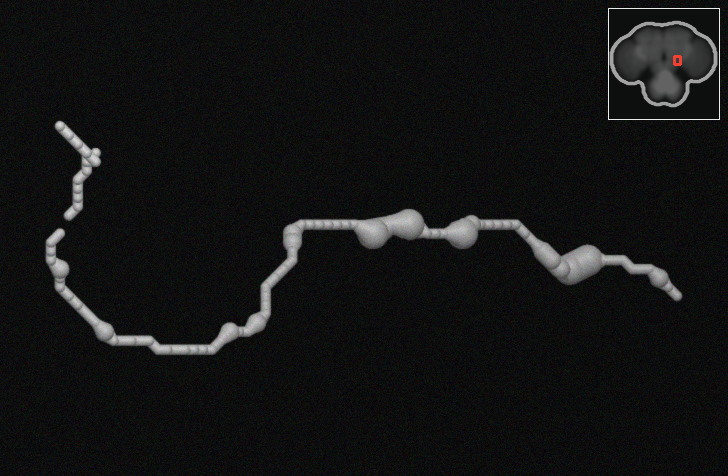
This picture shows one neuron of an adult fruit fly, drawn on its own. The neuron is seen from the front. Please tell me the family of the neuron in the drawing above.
class mechanosensory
